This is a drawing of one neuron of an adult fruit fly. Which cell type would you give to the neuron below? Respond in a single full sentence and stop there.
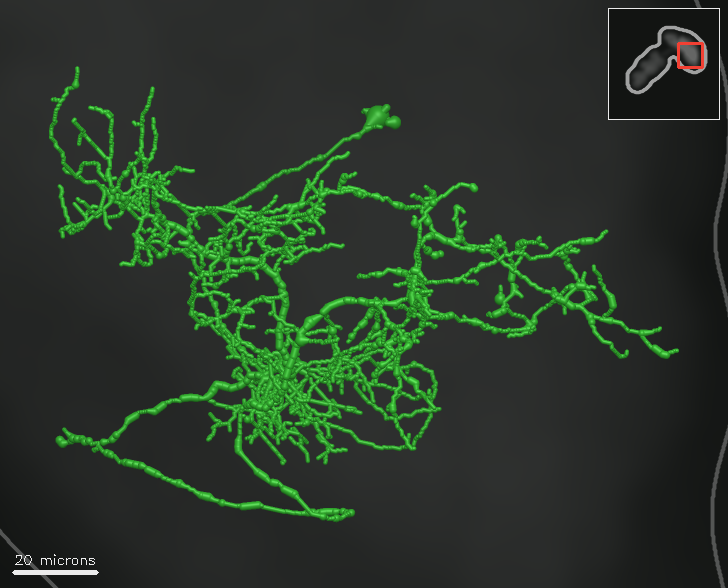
As a matter of cell type, the neuron is LoVP97.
